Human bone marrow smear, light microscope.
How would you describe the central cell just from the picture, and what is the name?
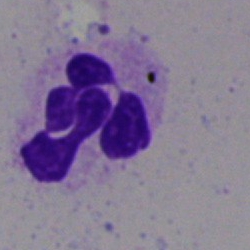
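Dense chromatin stains an even dark purple. The cytoplasm is pale pinkish-lilac and holds fine, faint pinkish granules. To the upper right of the nucleus, a small black dot lies in the cytoplasm. This is a segmented neutrophil.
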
